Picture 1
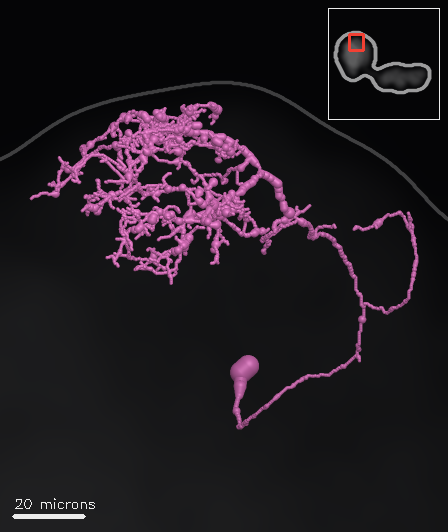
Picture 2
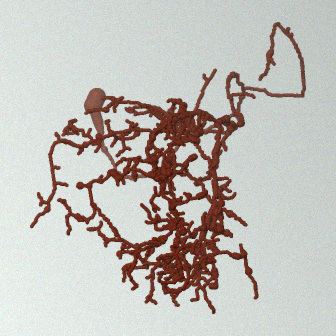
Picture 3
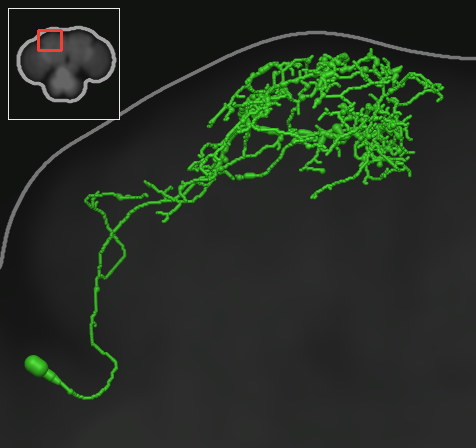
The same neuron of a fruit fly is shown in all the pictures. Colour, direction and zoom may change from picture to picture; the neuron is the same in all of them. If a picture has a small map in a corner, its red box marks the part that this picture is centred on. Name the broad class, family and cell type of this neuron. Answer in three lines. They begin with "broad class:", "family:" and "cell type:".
broad class: central-brain intrinsic neuron
family: LHAV
cell type: LHAV3j1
